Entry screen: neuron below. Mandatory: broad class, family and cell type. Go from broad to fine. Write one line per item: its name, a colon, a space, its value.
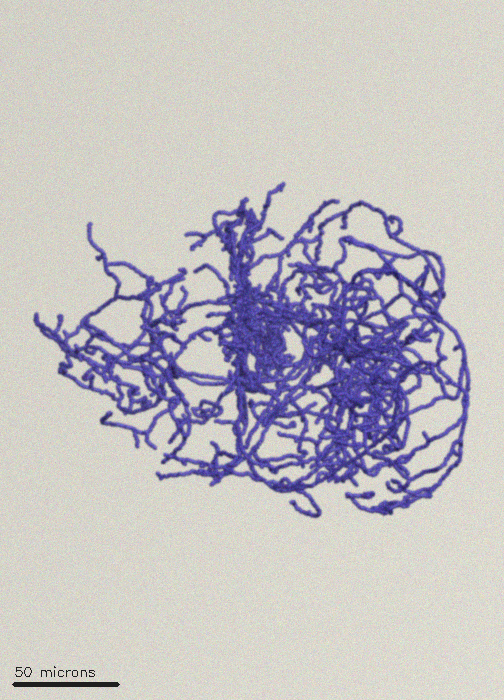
broad class: nerve-cord intrinsic neuron
family: hemilineage 27X
cell type: IN27X002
